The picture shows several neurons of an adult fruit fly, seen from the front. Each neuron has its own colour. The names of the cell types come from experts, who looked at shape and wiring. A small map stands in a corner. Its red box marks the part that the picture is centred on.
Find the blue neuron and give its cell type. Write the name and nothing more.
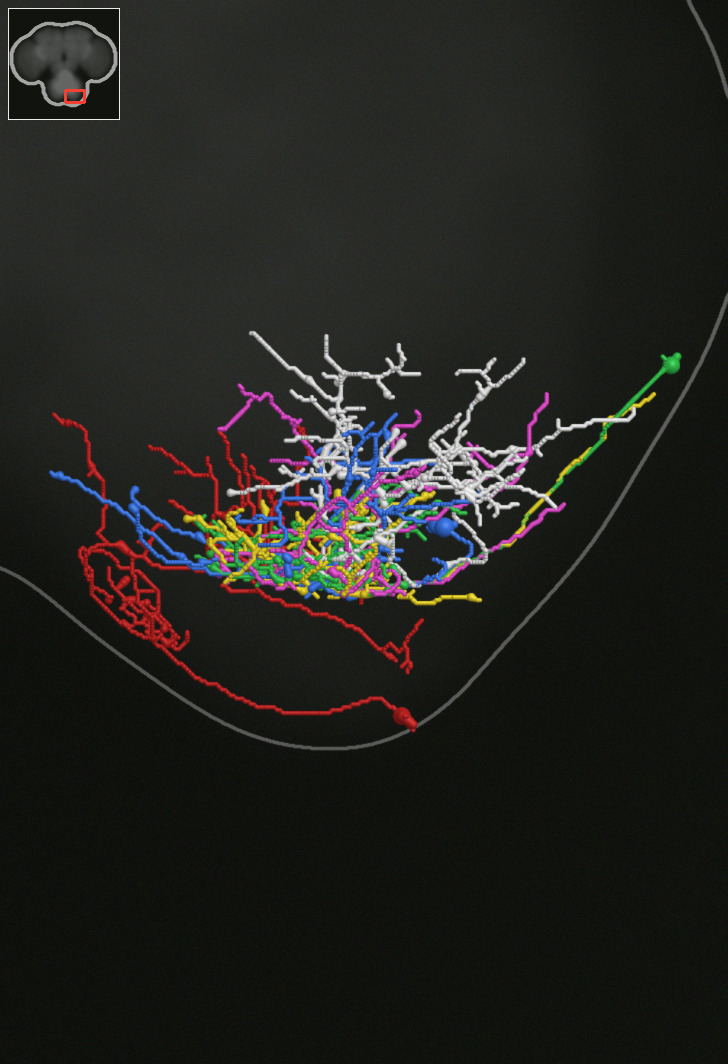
IN01B073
